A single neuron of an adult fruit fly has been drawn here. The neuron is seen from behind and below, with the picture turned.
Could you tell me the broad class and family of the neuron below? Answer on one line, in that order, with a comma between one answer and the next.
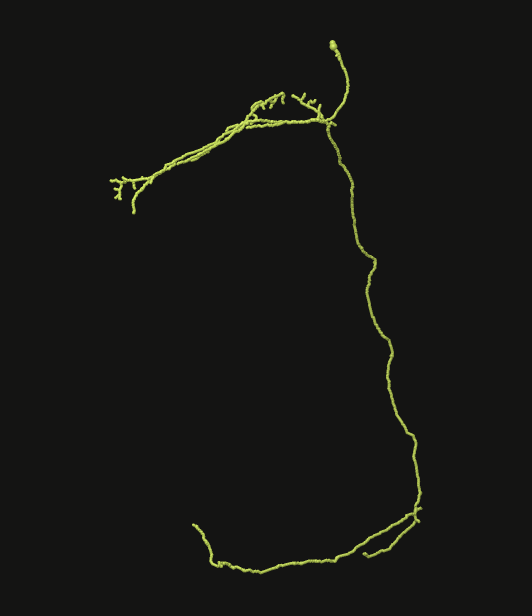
central-brain intrinsic neuron, hemilineage LHp2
